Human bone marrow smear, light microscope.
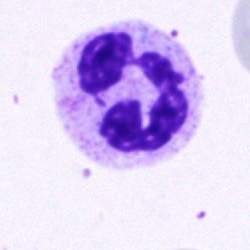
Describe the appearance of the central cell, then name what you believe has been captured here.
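In outline the cell is roughly round. Its chromatin is dark purple and coarsely clumped. The cytoplasm contains no vacuoles. The cell is a segmented neutrophil.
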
